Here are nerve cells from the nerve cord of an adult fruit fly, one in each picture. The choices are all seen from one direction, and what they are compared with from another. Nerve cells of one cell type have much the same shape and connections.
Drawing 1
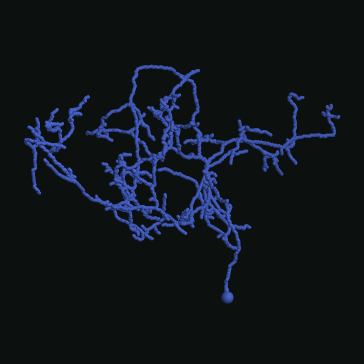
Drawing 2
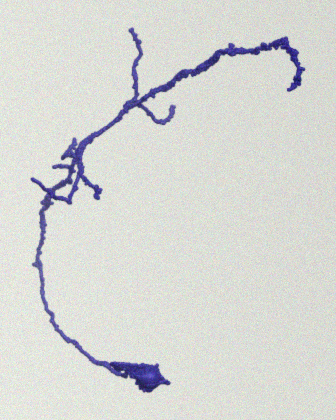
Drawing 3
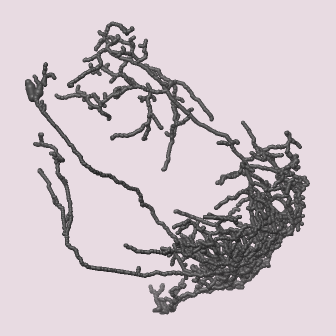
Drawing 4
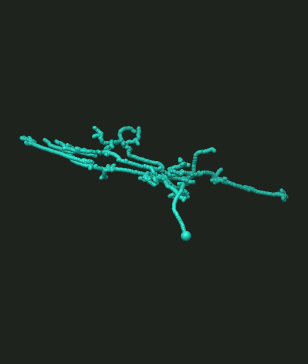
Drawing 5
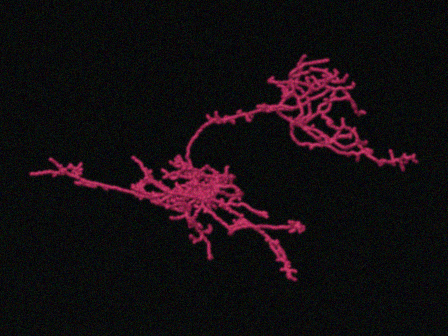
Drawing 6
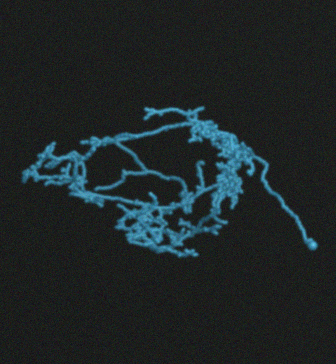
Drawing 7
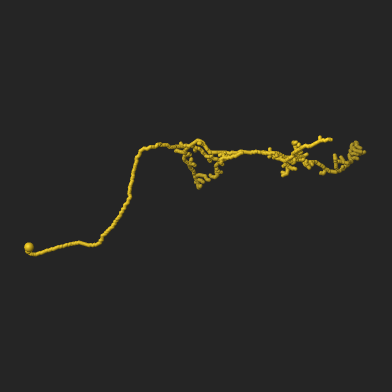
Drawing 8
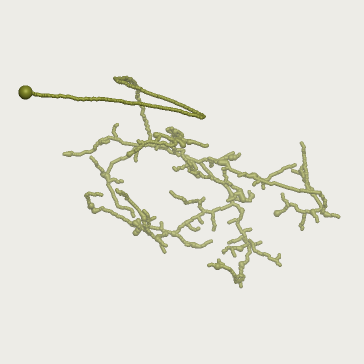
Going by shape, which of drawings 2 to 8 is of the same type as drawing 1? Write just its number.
4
